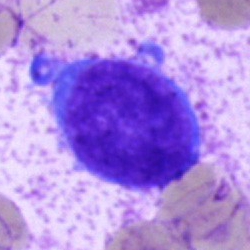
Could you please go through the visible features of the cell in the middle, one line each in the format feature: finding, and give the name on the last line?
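Cytoplasm: just a thin rim, widest on the left side
Granules: none in there, you'll notice
Blebs: two small blue loops sticking out from the upper edge
Background: lots of small purple specks scattered around the cell
Verdict: blast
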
